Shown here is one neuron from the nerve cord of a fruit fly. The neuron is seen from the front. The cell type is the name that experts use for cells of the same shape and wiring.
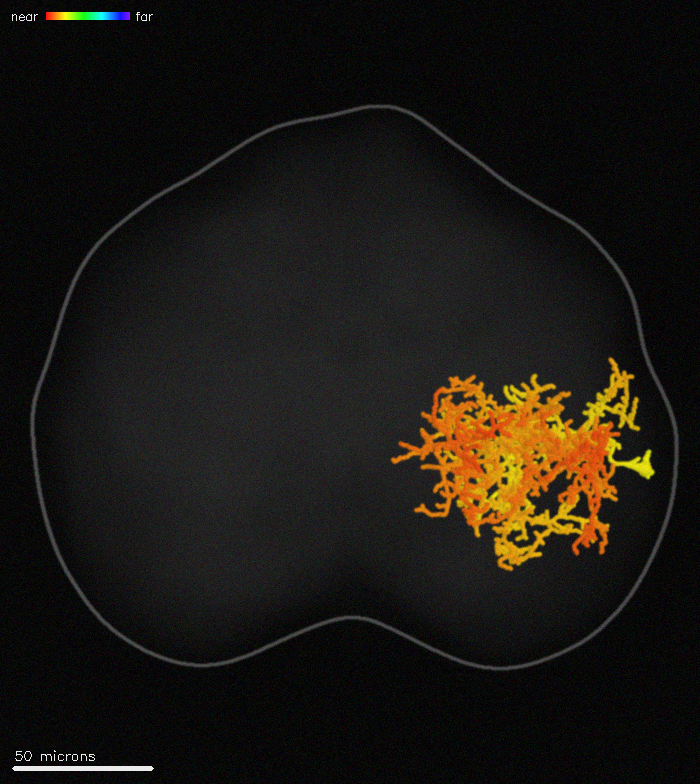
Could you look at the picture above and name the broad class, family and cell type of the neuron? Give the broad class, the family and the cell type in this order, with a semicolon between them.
nerve-cord intrinsic neuron; hemilineage 21A; IN21A016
